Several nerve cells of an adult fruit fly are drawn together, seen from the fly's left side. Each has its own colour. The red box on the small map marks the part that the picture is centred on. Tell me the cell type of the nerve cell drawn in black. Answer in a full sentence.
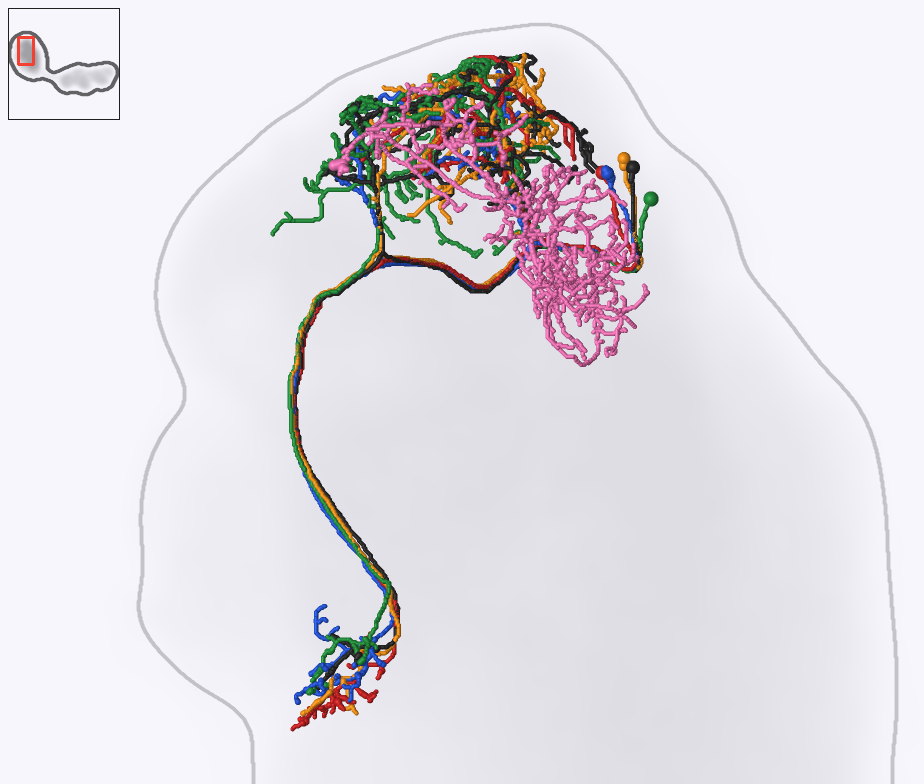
The cell type is SMP700m.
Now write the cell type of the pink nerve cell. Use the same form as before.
The cell type is LHAD2e3.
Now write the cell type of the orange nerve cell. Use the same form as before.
The cell type is SMP483.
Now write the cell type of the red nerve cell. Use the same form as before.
The cell type is CB0975.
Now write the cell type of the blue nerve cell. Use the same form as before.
The cell type is CB1379.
